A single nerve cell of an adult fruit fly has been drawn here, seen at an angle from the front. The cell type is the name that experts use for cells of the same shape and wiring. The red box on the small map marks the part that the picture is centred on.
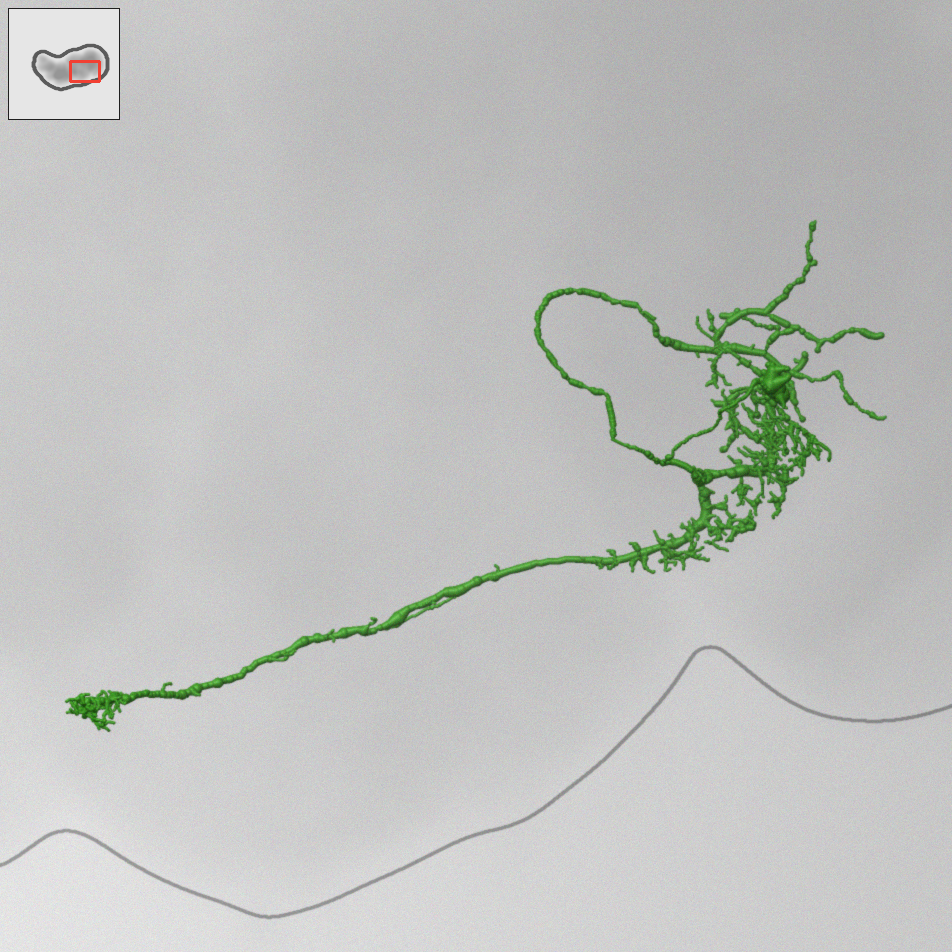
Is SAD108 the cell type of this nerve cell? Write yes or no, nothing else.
yes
